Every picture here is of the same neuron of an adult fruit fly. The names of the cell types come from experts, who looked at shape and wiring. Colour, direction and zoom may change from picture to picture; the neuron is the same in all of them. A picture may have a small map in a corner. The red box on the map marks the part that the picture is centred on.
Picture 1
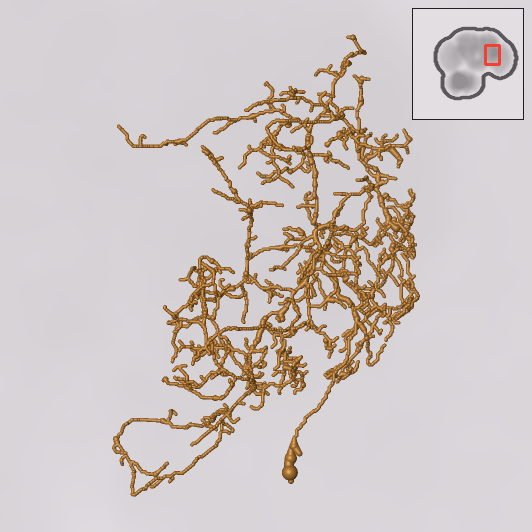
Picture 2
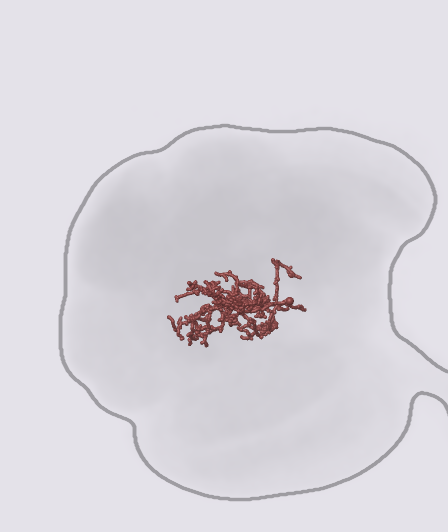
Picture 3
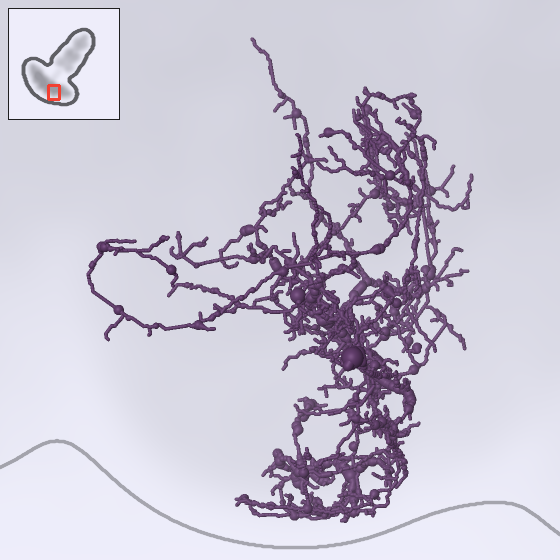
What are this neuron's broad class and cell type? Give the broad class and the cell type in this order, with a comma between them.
central-brain intrinsic neuron, AVLP347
